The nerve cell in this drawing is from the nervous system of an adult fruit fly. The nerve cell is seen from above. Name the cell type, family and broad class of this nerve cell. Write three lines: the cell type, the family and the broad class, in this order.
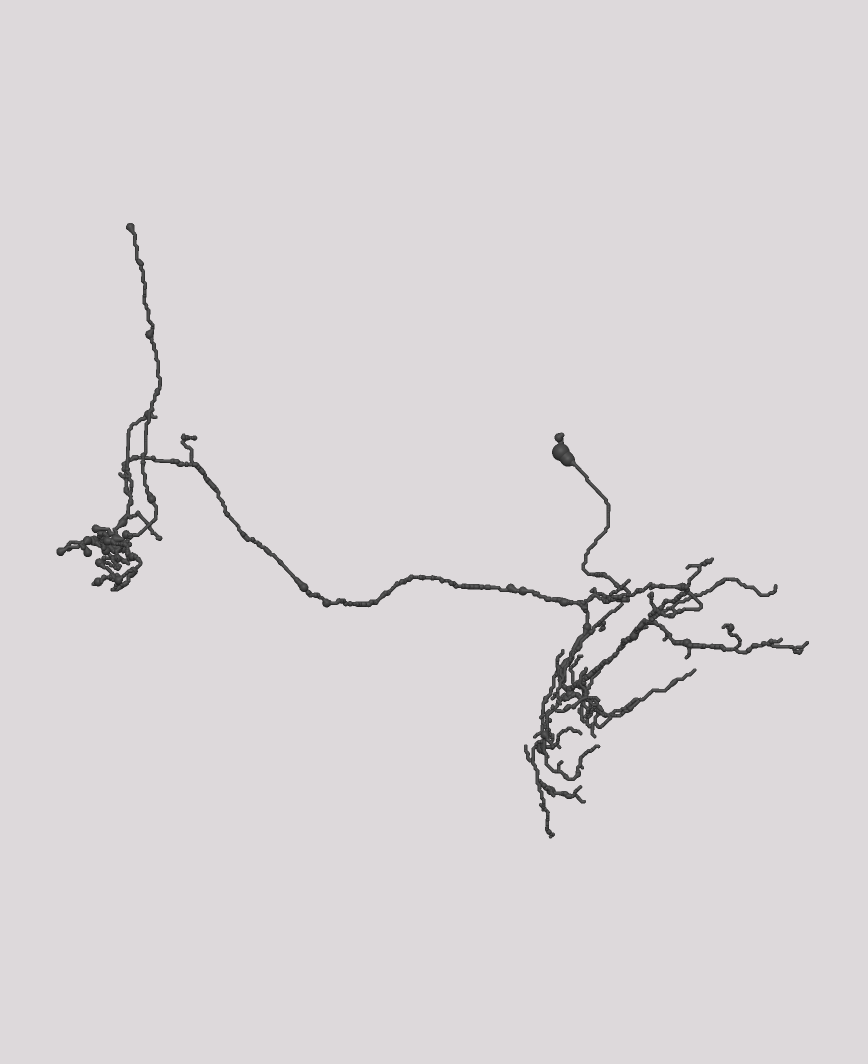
PS337
hemilineage LB3
central-brain intrinsic neuron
